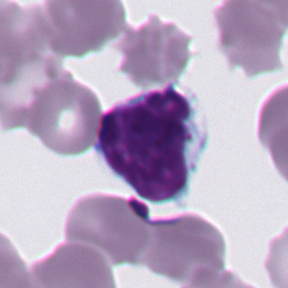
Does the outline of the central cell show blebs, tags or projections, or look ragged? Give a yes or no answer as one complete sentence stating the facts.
Yes, the edge of this cell is rough, not smooth.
